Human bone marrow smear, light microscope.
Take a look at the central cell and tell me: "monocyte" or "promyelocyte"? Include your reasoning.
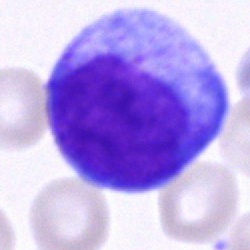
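It's a promyelocyte. Notice how the nucleus fills the lower part of the cell, leaving most of the cytoplasm above it. That cytoplasm is blue and forms a broad crescent capping the top of the nucleus. The chromatin stains deep purple and looks fairly dense.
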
